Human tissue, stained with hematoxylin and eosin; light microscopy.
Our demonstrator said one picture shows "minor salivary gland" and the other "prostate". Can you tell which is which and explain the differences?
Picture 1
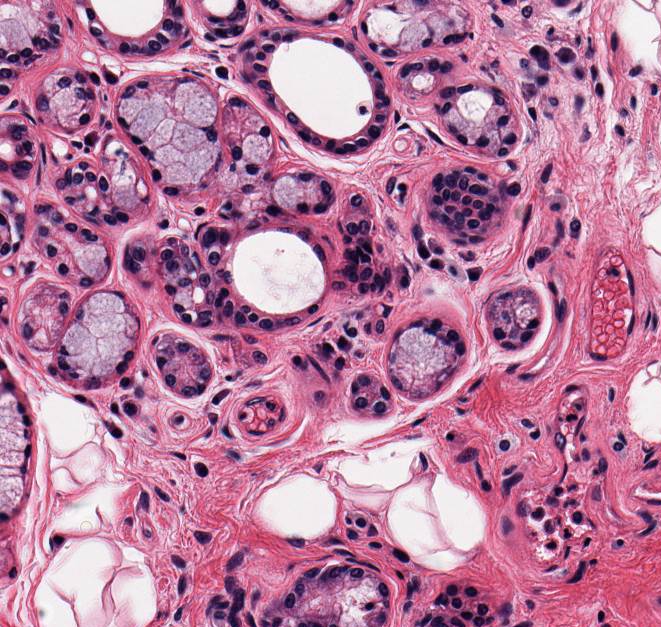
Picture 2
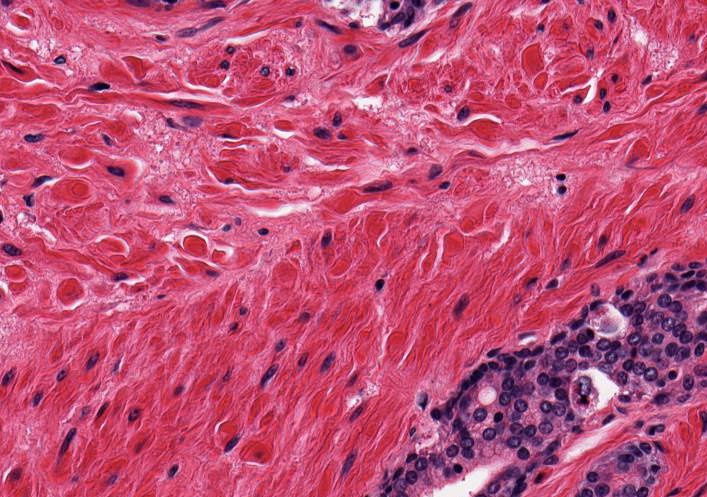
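That first one's minor salivary gland, and the second is prostate. In the salivary gland, mucous acini with pale, bluish-grey, foamy cytoplasm crowd the left and centre, their nuclei flattened and pressed against the cell bases. Tucked among them are smaller serous acini with darker purple cytoplasm and round nuclei, and fat cells with clear, empty-looking cytoplasm sit in the lower left and lower centre. The prostate picture is mostly dense pink fibromuscular stroma, with epithelial cells only in a cluster in the lower right corner, a few small round lumina inside it. Up top, lots of smooth muscle cells are cut across as rounded pink profiles, and the stromal nuclei are mostly elongated and dark, lying singly and well spaced.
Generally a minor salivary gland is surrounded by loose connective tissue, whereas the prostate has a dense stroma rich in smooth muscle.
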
